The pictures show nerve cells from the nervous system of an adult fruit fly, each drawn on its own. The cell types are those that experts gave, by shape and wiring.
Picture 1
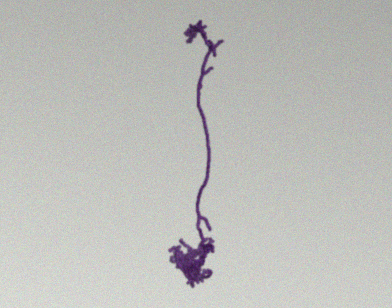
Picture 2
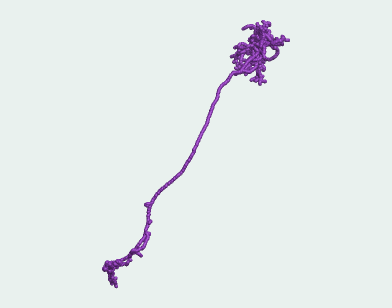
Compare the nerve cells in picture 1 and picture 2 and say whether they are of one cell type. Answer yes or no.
yes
